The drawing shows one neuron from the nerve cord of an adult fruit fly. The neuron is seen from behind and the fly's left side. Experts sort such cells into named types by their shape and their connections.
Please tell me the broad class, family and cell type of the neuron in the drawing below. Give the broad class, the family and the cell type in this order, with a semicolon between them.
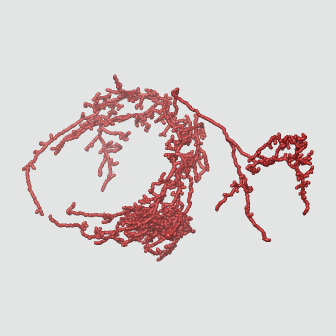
nerve-cord intrinsic neuron; hemilineage 03A; IN03A009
